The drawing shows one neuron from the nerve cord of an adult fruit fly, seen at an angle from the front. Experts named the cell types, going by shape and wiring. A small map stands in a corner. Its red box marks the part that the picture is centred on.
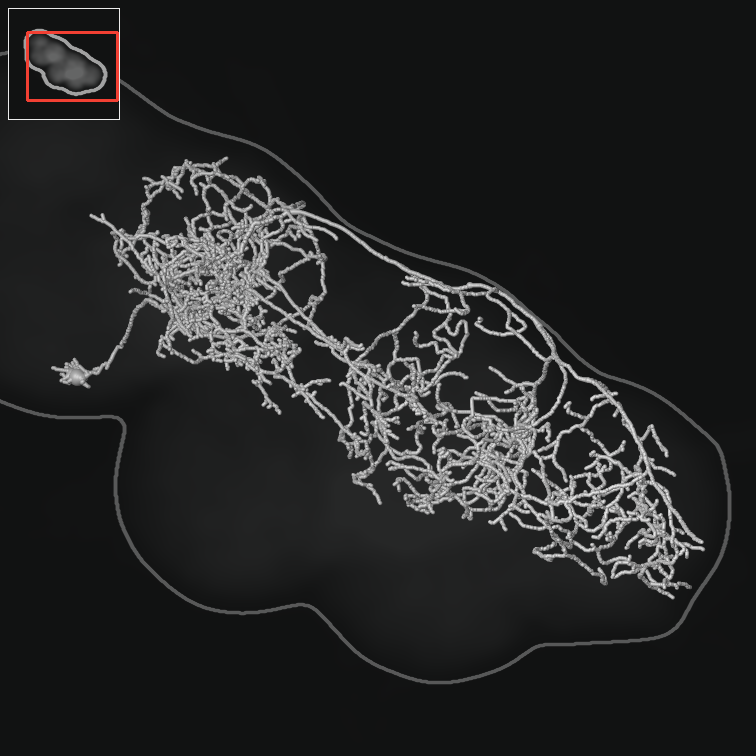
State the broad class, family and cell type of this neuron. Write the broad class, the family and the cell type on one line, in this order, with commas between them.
ascending neuron, hemilineage 27X, AN27X004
